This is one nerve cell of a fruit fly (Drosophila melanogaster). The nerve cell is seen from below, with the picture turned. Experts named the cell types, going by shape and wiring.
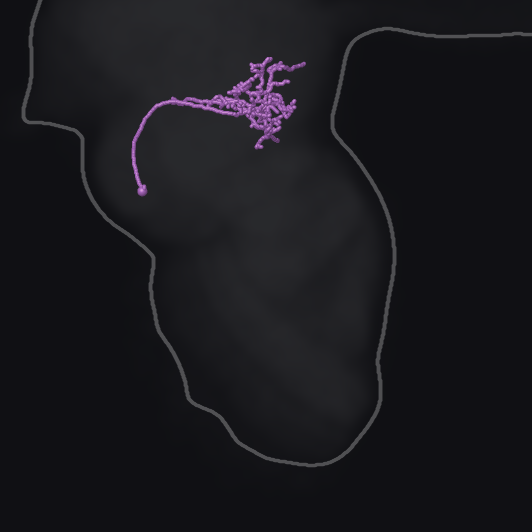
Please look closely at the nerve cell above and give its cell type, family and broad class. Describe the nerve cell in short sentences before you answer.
It lies in the brain. As drawn here it is wider than it is tall. It is of cell type WED028. The family is hemilineage WEDa2. Its broad class is central-brain intrinsic neuron.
